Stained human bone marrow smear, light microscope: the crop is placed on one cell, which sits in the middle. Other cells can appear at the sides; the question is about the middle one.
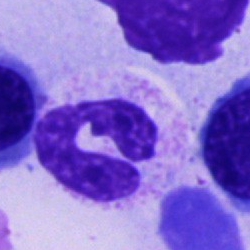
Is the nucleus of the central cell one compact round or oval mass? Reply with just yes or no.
No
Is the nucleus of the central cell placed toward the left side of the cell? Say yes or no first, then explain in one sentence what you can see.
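Yes. The nucleus lies toward the lower left of the cell, leaving a wider rim of cytoplasm on the upper right.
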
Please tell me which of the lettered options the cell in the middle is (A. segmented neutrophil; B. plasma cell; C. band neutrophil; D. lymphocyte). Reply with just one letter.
A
